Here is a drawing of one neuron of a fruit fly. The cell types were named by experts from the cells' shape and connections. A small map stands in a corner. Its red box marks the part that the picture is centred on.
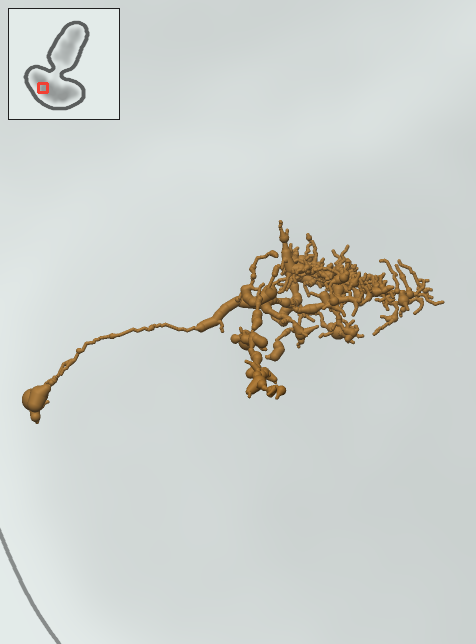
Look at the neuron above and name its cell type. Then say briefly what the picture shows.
It is of cell type CB4172. It is a central-brain intrinsic neuron. It is in the brain and does not reach the nerve cord. The cell body can be seen on the left of the picture. Dozens of branch ends can be seen.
